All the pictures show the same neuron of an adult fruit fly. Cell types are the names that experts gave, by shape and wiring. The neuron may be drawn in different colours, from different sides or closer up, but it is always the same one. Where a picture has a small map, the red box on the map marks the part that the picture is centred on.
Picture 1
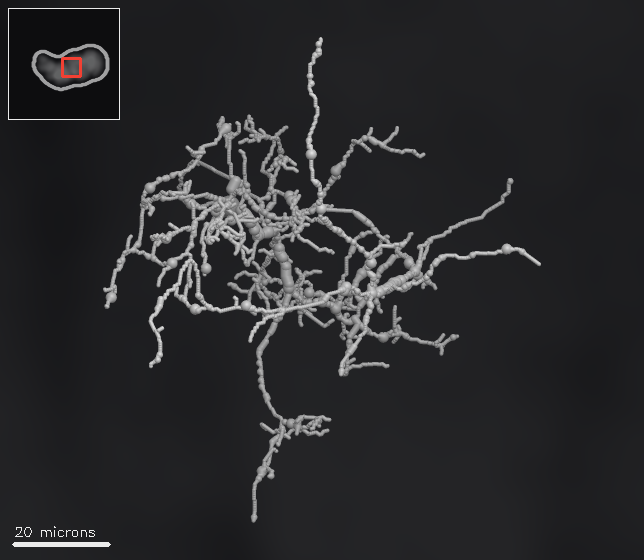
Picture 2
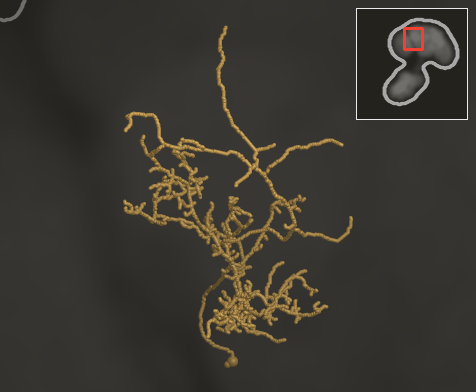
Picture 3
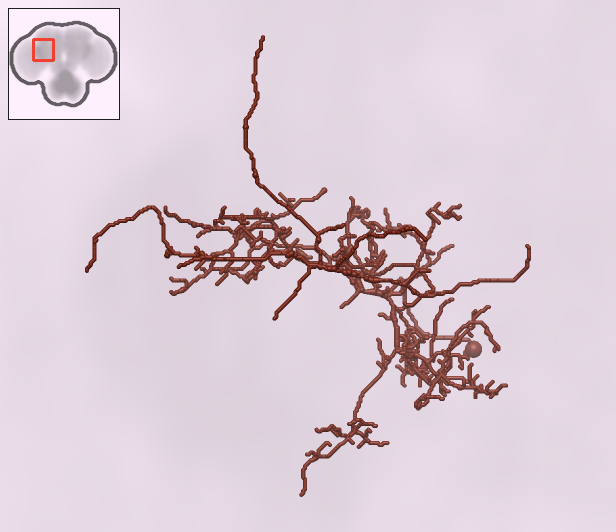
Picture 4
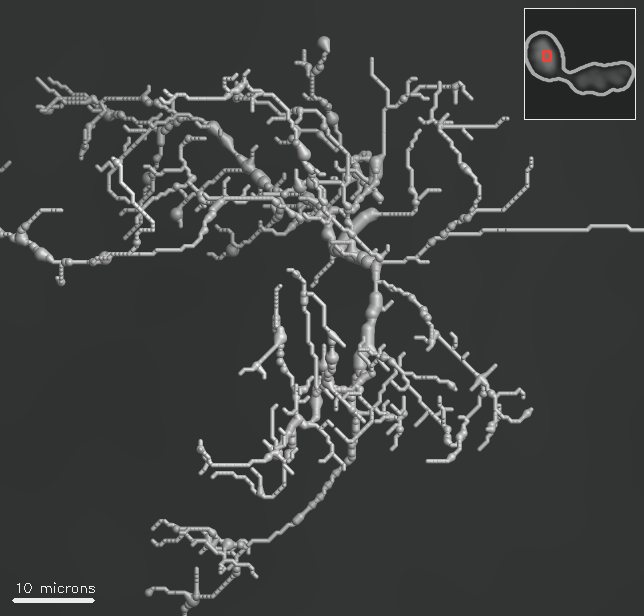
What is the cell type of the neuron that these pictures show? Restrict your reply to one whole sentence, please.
This neuron is of the type CB4245.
